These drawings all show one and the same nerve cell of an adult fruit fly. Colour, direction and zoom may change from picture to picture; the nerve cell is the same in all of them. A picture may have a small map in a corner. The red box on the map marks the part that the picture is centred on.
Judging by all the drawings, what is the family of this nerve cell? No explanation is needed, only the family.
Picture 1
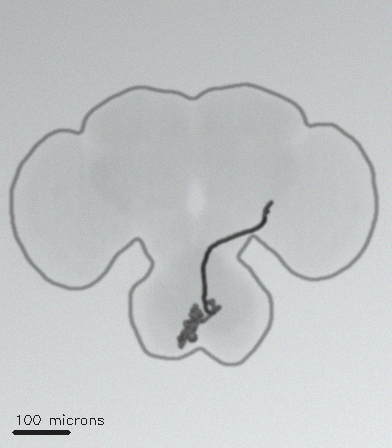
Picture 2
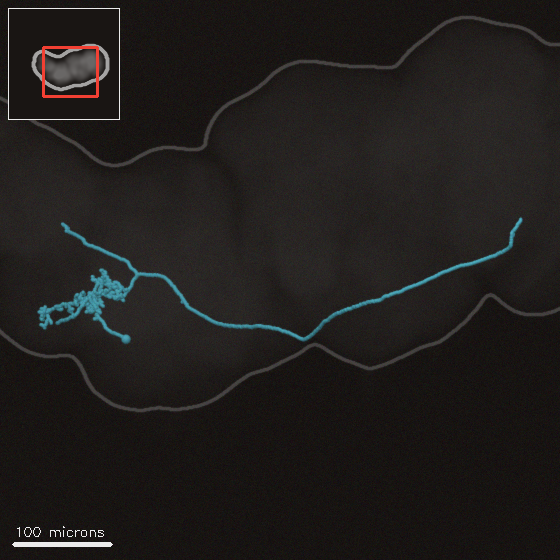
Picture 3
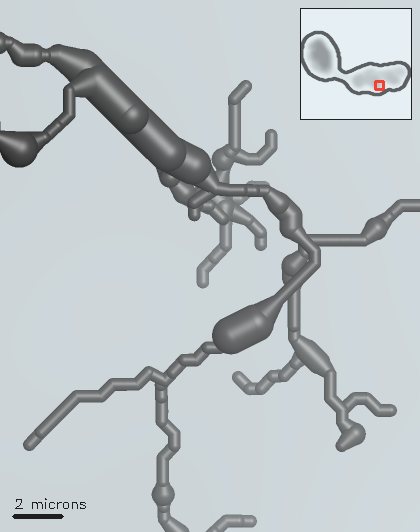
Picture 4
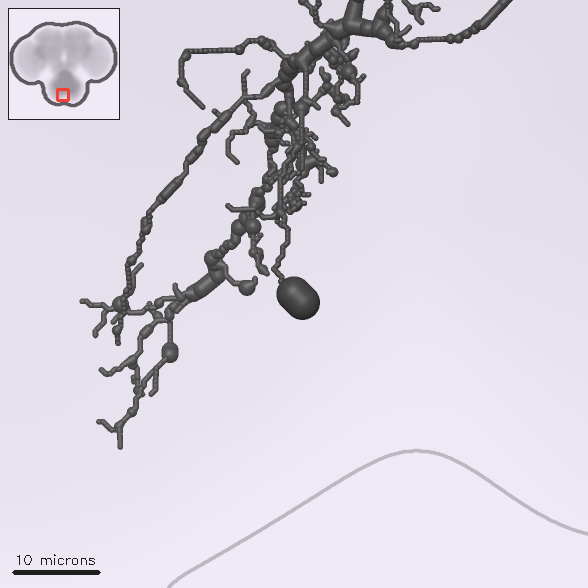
hemilineage 10B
